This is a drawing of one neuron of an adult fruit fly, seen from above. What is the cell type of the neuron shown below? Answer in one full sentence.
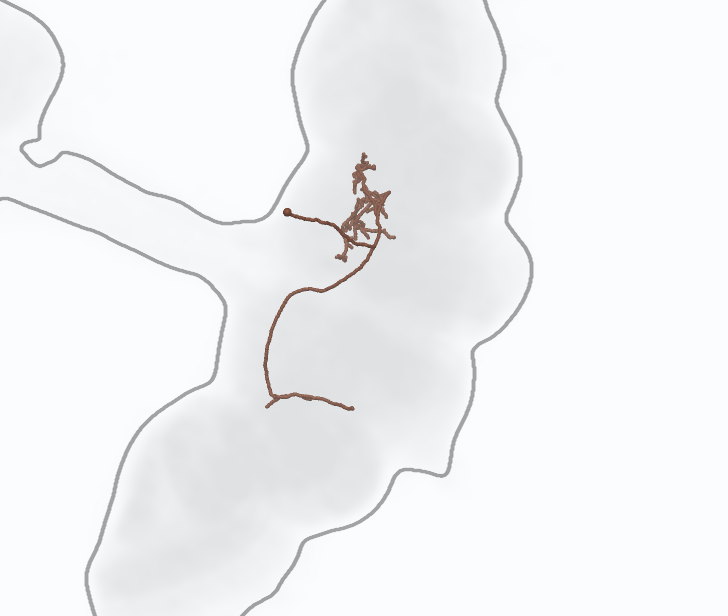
The neuron is typed under the name CB1493.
